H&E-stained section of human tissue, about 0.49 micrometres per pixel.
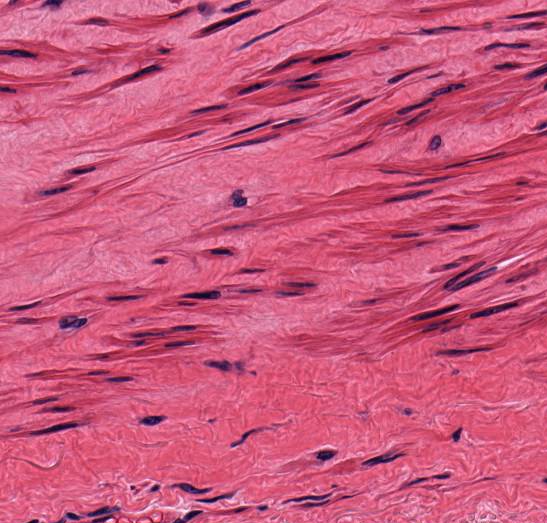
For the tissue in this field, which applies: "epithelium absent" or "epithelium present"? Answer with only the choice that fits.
Epithelium absent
